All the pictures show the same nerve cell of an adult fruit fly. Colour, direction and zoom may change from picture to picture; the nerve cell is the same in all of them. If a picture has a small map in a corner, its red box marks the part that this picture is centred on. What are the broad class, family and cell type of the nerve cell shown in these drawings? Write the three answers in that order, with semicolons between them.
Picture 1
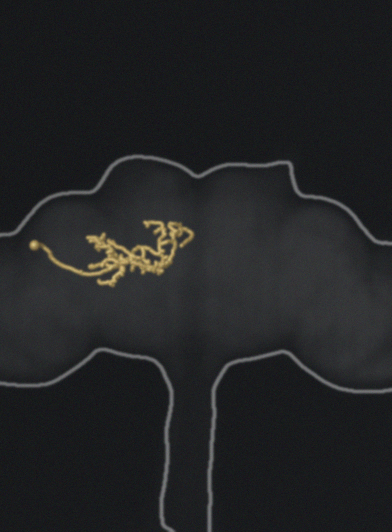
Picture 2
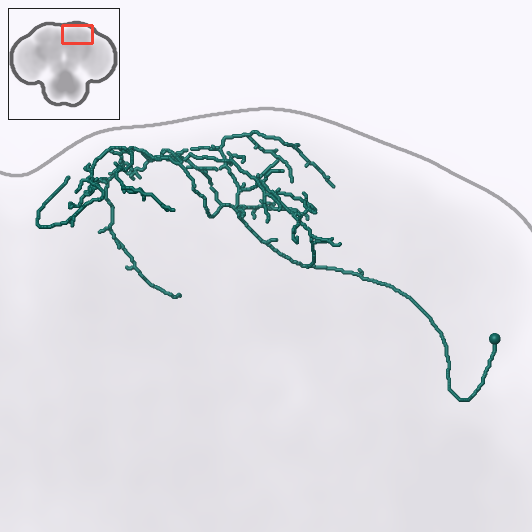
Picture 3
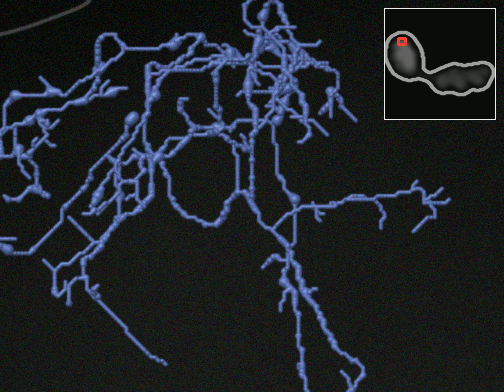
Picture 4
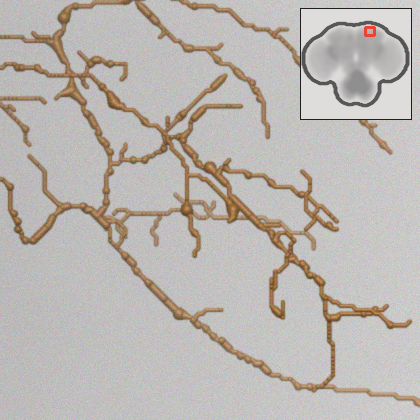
central-brain intrinsic neuron; hemilineage SIPa1_ventral; SMP025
